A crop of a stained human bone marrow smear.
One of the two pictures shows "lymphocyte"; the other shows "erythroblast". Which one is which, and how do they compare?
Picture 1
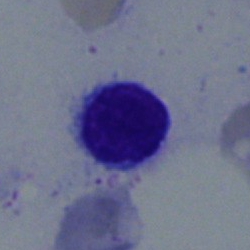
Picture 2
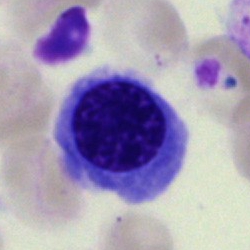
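Look first at picture 1: that is the lymphocyte, and picture 2 is the erythroblast. The lymphocyte is round, with dense, dark purple chromatin and no nucleoli in view. Its cytoplasm is only a scant, pale blue rim around the nucleus, and its left edge is fuzzy with small irregular projections.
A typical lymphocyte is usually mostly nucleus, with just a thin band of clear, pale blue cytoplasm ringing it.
Now compare the erythroblast: its chromatin is coarsely clumped into dark purple blocks with small paler gaps between them, and again no nucleolus is visible. Its cytoplasm is a deep blue, with neither granules nor vacuoles.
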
